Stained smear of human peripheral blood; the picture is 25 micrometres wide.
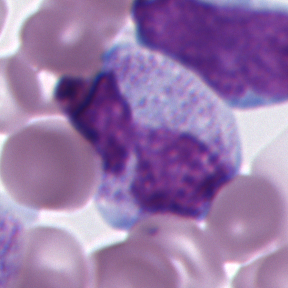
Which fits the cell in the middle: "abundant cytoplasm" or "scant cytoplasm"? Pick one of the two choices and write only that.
Abundant cytoplasm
